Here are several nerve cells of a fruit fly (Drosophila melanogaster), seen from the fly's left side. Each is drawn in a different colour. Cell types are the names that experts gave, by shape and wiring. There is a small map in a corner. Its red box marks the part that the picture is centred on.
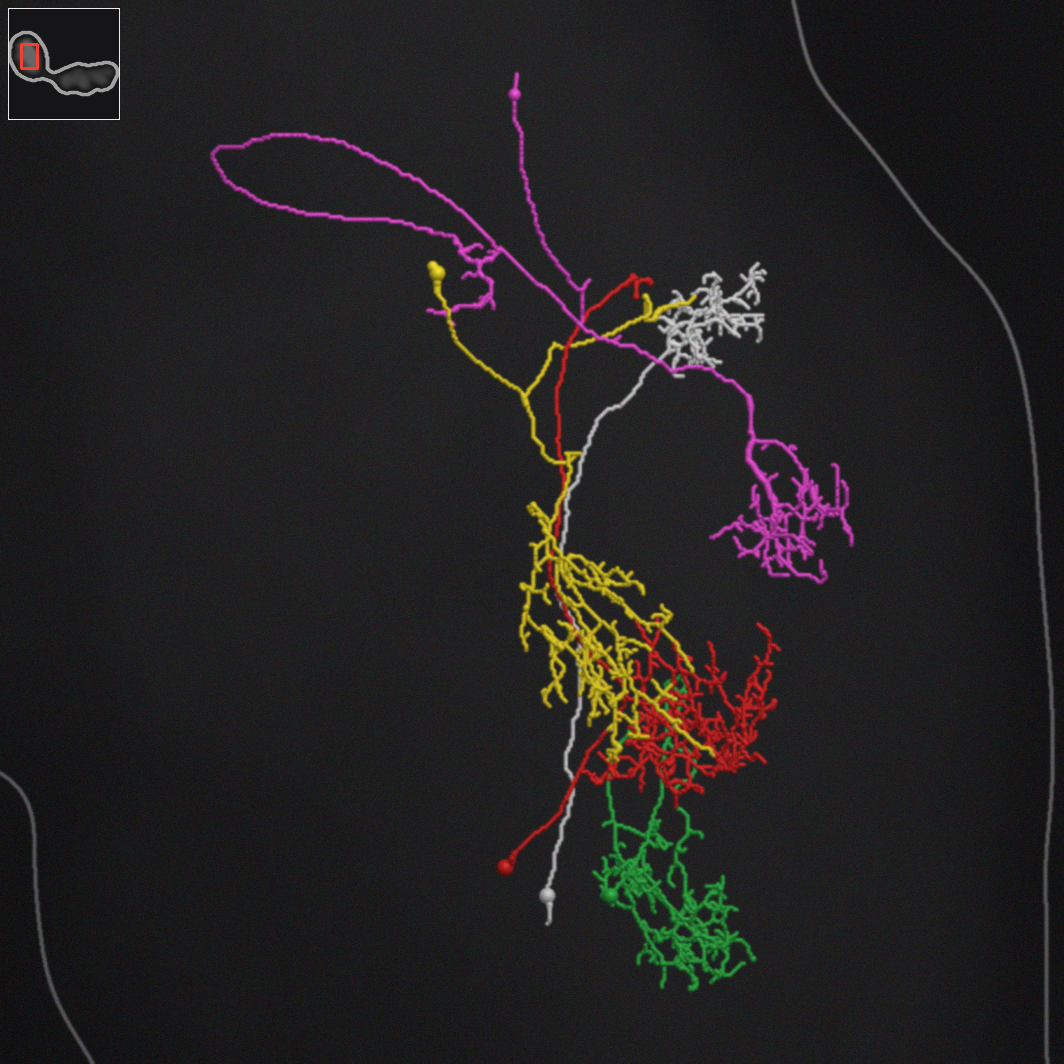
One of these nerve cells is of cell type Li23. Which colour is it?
green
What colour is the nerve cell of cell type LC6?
magenta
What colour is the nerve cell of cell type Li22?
white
